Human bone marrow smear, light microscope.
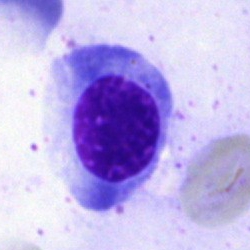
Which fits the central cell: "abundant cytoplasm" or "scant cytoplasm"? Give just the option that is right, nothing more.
Abundant cytoplasm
